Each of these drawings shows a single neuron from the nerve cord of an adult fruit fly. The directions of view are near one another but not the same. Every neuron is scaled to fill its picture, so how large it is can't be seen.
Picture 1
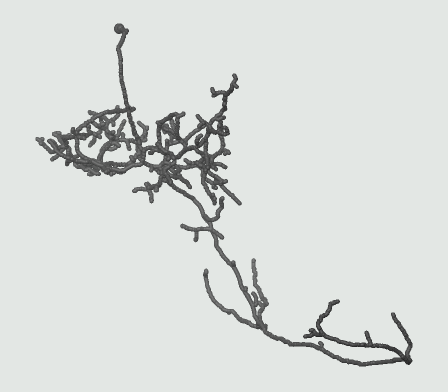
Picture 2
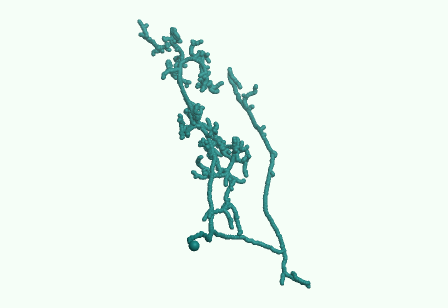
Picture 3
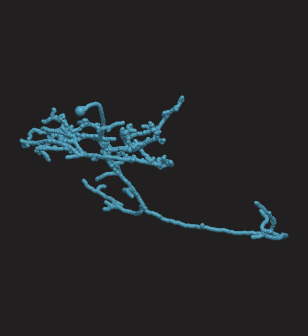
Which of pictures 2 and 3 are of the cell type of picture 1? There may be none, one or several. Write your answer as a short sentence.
Picture 3 is of the same cell type.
